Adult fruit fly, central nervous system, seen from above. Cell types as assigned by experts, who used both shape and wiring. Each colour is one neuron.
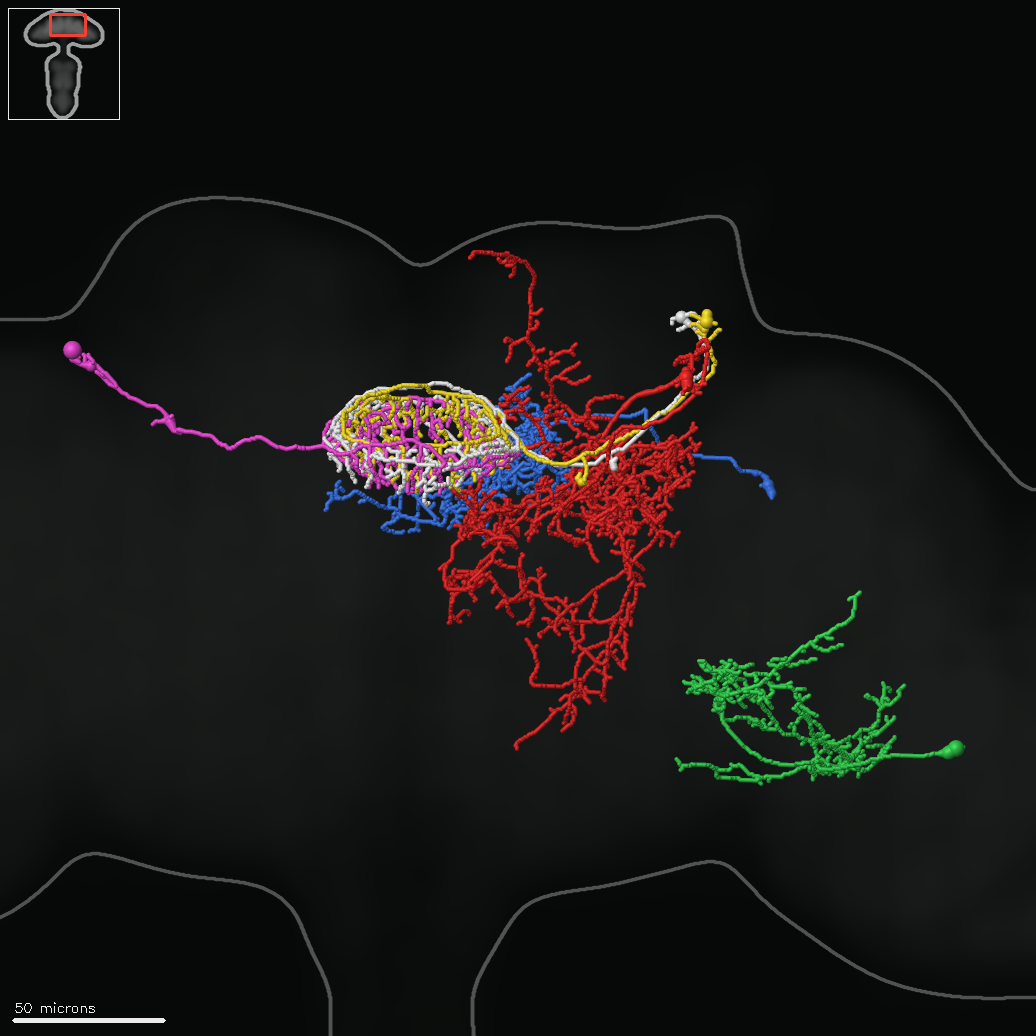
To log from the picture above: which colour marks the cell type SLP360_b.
green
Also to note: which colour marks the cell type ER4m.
magenta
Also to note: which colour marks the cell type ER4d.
white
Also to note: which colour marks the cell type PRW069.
blue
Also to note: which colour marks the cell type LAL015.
red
